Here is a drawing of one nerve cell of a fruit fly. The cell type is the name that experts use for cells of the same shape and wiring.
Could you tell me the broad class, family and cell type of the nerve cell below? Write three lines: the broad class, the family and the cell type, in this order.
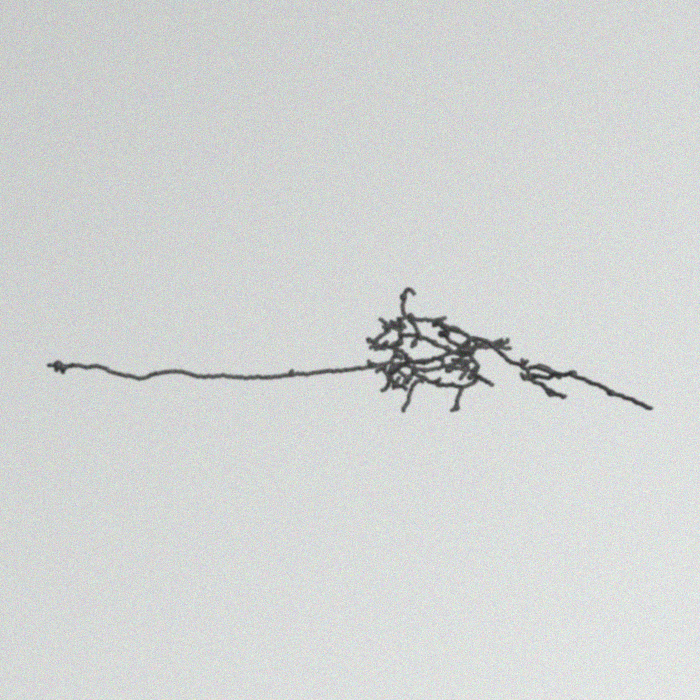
nerve-cord intrinsic neuron
hemilineage 16B
IN16B051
